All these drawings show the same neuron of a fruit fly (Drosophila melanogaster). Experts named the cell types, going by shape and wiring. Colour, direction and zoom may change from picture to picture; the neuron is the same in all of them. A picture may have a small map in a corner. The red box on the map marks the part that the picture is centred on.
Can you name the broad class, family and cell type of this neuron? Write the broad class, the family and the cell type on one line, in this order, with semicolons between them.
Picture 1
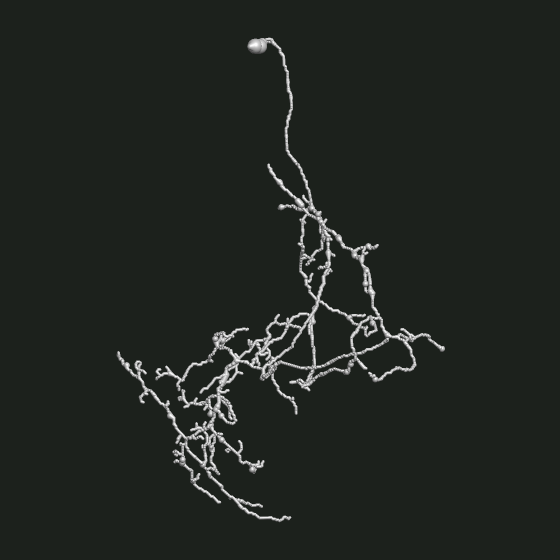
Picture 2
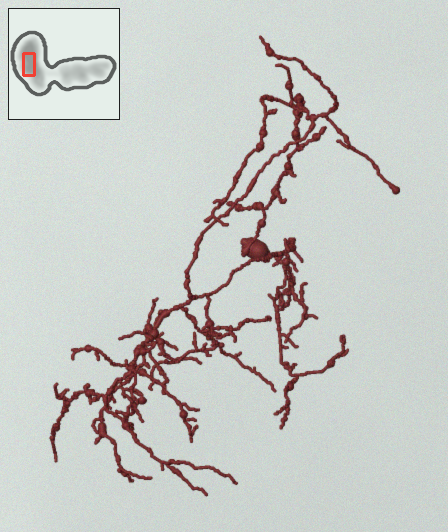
central-brain intrinsic neuron; hemilineage LHl2_ventral; AVLP069_c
